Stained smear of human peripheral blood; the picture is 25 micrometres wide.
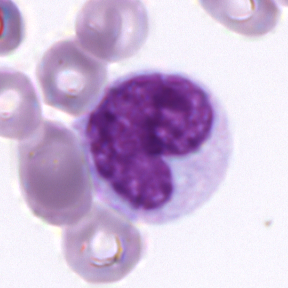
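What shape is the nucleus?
Kidney-shaped, with its notch facing the lower right; it sits off-centre toward the upper left of the cell.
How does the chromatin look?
Dark purple, mottled with a lacy pattern of lighter patches.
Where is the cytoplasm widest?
On the right side of the cell, which is about 14 micrometres across.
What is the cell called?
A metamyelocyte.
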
